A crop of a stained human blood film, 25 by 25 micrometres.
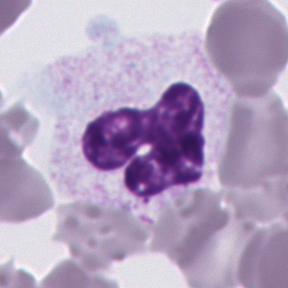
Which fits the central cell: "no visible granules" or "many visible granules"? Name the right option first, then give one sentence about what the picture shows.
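Many visible granules. Fine pink-violet granules are scattered throughout the cytoplasm.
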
